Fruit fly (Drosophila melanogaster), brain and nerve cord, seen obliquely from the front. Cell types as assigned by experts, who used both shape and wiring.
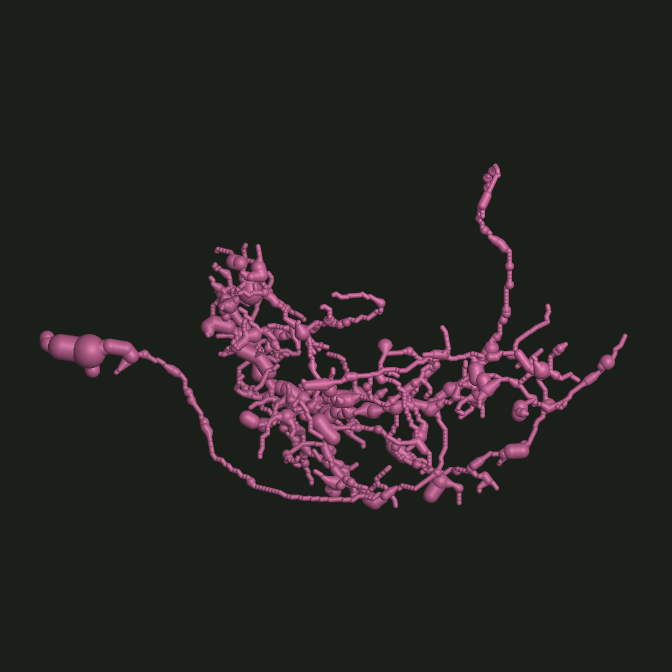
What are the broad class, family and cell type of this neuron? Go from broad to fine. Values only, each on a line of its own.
central-brain intrinsic neuron
hemilineage TRdm
GNG605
